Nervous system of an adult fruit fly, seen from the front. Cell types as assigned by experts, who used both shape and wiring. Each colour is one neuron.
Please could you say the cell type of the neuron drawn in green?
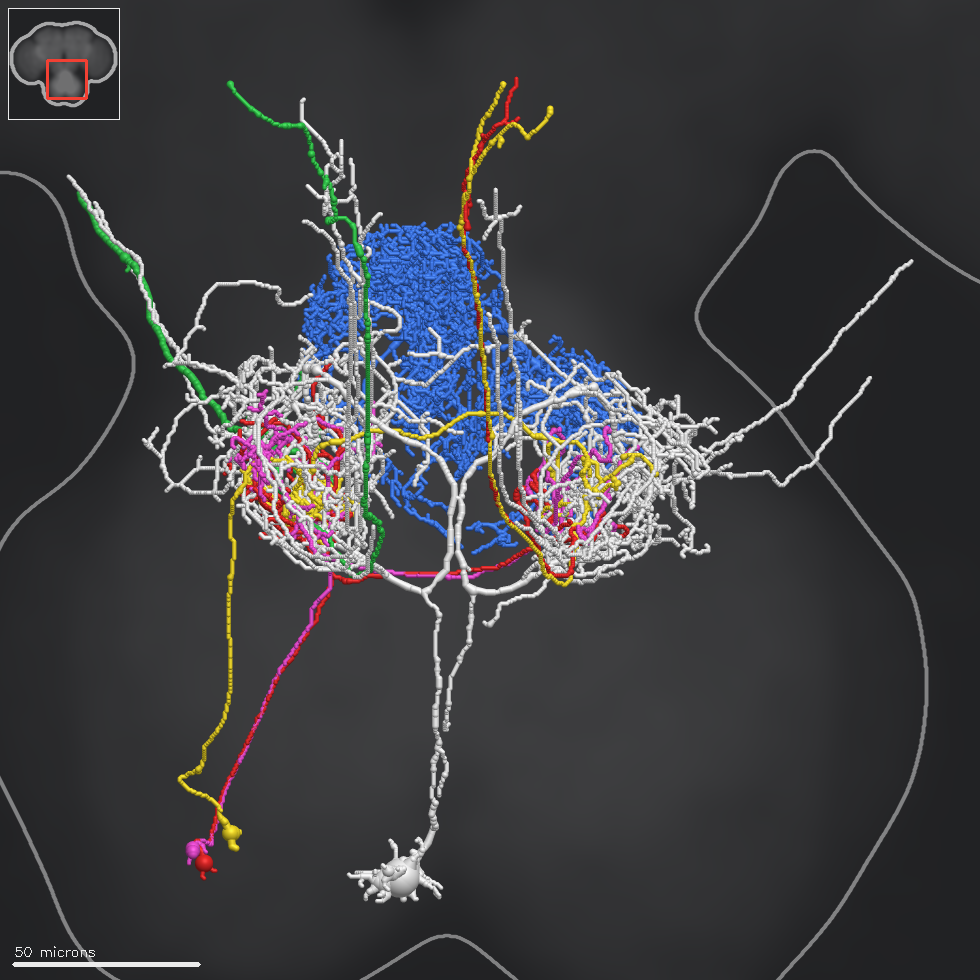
SApp08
